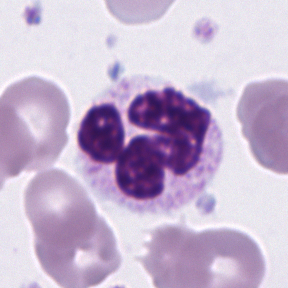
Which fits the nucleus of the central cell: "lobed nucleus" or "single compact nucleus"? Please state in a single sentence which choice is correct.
What the nucleus of this cell shows is division into segments.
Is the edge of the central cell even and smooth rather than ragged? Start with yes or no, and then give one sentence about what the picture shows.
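Yes. The cell outline is round and smooth.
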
